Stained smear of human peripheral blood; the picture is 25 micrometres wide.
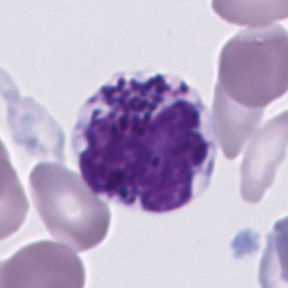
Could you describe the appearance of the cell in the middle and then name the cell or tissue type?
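Coarse granules crowd most thickly into the upper part of this roughly round cell. An irregular, lobed nucleus fills the lower part. Its chromatin is dense, dark purple and clumped. This cell is a basophil.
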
